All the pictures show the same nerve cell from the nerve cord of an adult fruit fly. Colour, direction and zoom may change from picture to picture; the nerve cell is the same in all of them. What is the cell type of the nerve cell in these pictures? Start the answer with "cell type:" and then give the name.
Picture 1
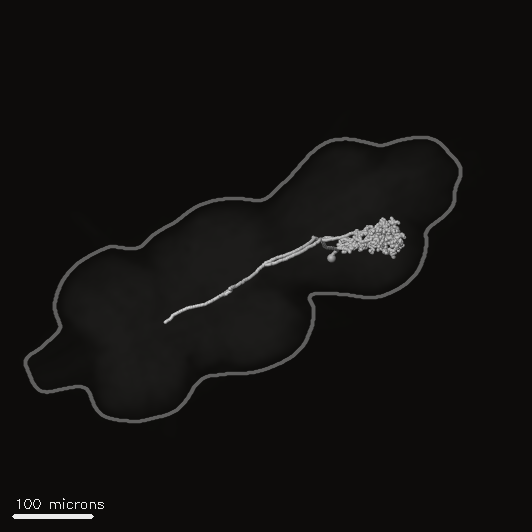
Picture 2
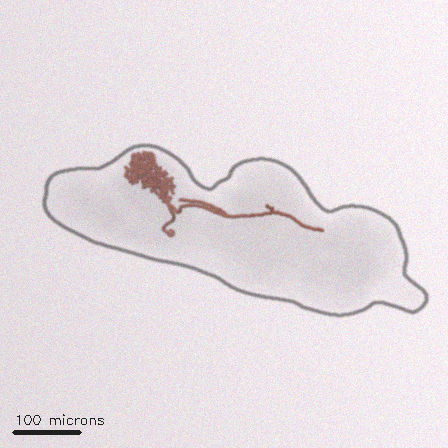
cell type: IN23B092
